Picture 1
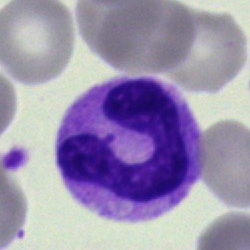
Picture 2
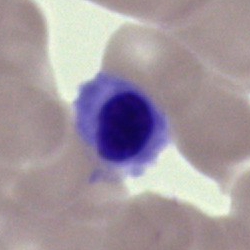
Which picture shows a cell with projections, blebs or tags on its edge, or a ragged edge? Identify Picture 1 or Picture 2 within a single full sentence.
Rough is the outline of the cell in picture 2.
